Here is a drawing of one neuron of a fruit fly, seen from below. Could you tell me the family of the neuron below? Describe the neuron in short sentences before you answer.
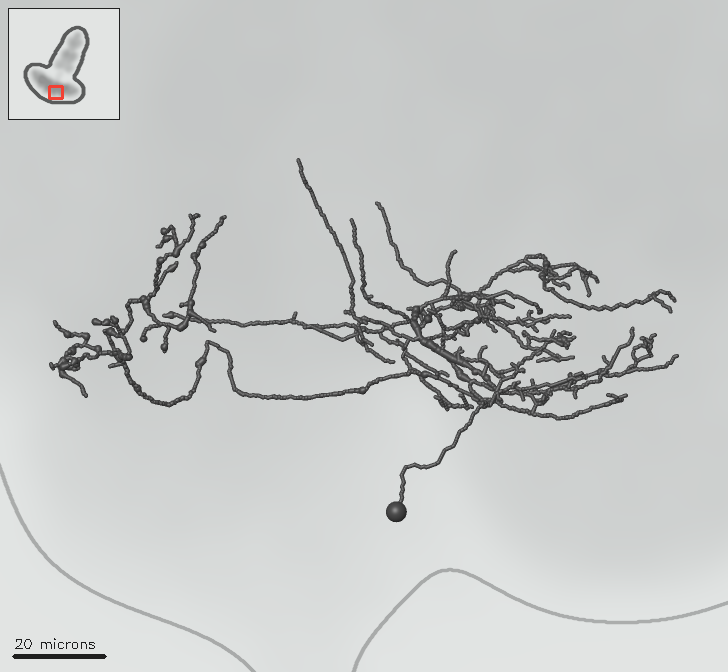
The cell body is at the bottom of the picture. From left to right in the picture it spans about 140 microns. Dozens of branch ends can be seen. It is a central-brain intrinsic neuron. The family is hemilineage AOTUv1_medial.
